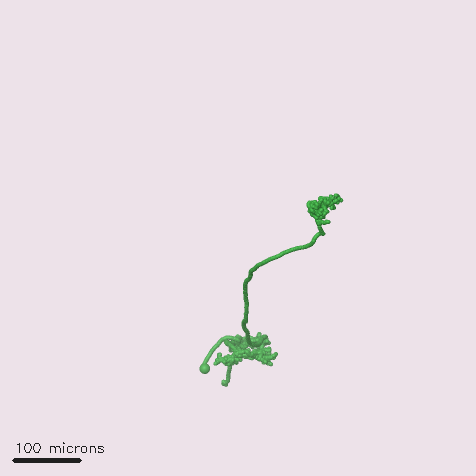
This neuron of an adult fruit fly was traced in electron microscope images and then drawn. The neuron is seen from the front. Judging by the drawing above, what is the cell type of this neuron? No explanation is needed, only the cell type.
AN08B024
